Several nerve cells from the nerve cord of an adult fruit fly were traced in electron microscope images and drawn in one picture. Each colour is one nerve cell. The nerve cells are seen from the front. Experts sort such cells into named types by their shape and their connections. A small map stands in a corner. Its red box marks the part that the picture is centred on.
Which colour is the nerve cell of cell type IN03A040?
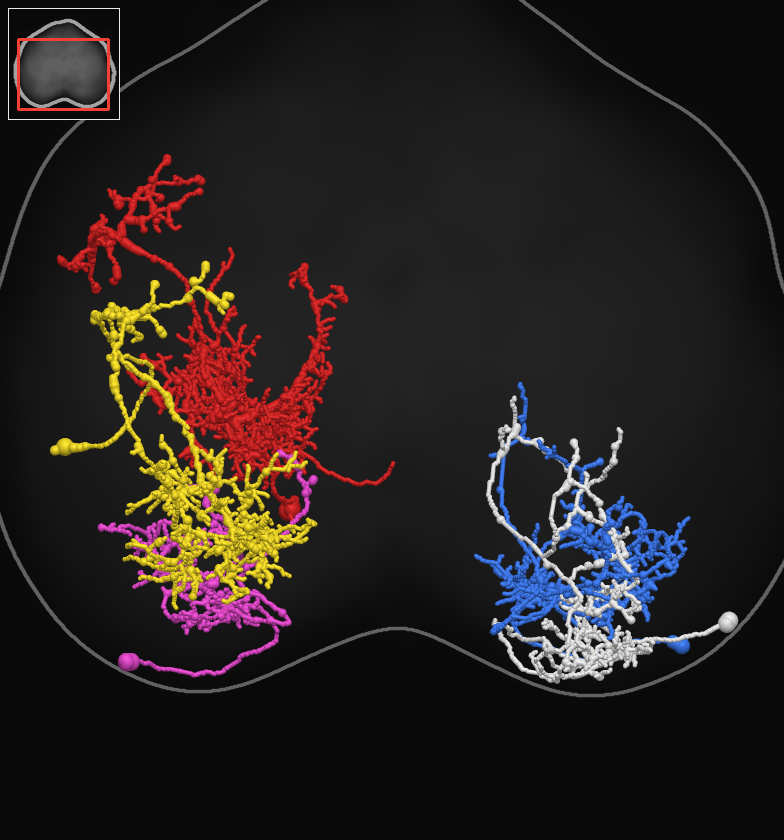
yellow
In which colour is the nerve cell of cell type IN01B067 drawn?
magenta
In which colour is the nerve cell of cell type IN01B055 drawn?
white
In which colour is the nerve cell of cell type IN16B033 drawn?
red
